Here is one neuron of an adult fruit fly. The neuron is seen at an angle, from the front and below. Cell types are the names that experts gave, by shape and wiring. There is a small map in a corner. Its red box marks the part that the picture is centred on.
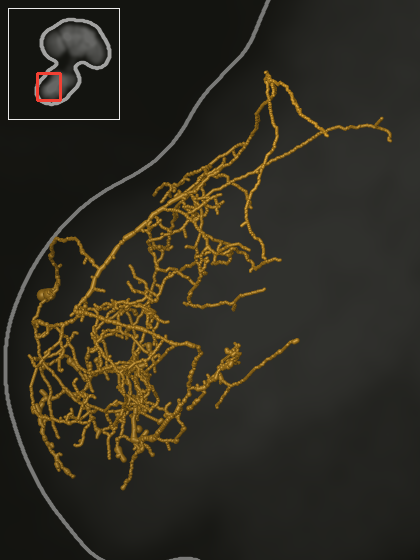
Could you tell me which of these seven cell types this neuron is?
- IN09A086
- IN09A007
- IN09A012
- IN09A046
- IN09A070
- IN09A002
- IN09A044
IN09A012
